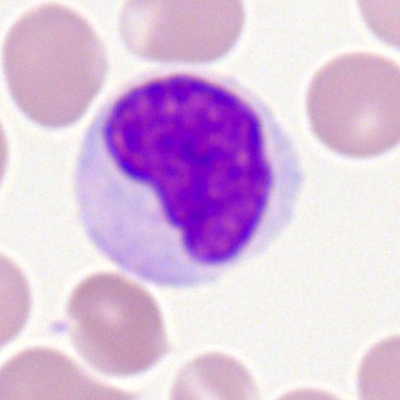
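Monocyte, the cell in the middle of the smear. Nucleus kidney-shaped, indented on its left side, placed toward the upper right. Chromatin clumped into darker patches with paler gaps between. Cytoplasm widest along the left side of the cell.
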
